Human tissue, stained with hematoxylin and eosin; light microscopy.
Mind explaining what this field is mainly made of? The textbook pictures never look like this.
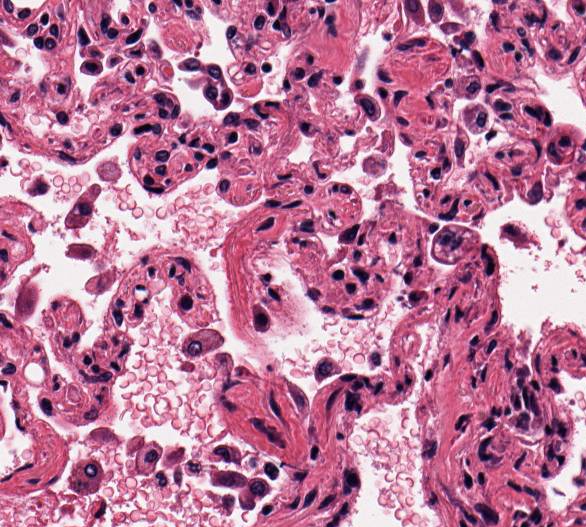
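Field: alveolus. Deciding feature: irregular, branching pink strands enclose irregular open spaces.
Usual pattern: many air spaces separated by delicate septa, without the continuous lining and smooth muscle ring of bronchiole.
Strands crowded with cells bearing dark, oval to elongated nuclei. Pink fibrillar bands with spindle-shaped nuclei run along several strands, clearest in centre and lower middle. A few detached rounded cells with pink cytoplasm lie free in the spaces among red blood cells.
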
